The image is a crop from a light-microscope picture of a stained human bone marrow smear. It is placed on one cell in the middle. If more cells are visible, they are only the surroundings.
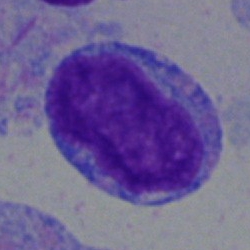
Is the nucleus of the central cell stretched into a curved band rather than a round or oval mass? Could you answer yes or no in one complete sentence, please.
No, the nucleus is not a curved band but one compact round or oval mass.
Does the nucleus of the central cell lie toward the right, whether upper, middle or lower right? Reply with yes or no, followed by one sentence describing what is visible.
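No. The rim of cytoplasm is wider on the right side than on the left side.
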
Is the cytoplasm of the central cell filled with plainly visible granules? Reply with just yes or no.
No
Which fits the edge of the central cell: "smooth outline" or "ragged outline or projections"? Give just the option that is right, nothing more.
Smooth outline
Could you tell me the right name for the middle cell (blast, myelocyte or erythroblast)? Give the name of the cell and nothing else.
blast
